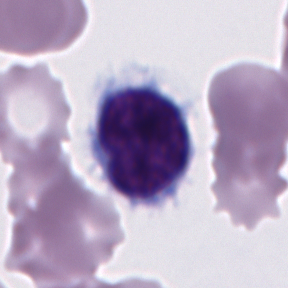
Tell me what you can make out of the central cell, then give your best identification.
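Dense chromatin, stained dark purple throughout. Scant pale blue rim of cytoplasm around the nucleus, with no granules visible. Fine hair-like projections fringe the surface all around. This is a hairy cell.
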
